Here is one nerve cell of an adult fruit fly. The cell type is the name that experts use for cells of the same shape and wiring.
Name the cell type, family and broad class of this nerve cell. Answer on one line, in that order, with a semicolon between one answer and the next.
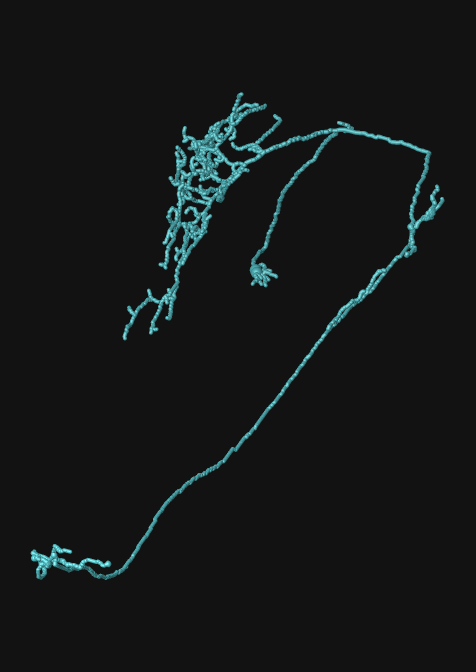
AN07B041; hemilineage 07B; ascending neuron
